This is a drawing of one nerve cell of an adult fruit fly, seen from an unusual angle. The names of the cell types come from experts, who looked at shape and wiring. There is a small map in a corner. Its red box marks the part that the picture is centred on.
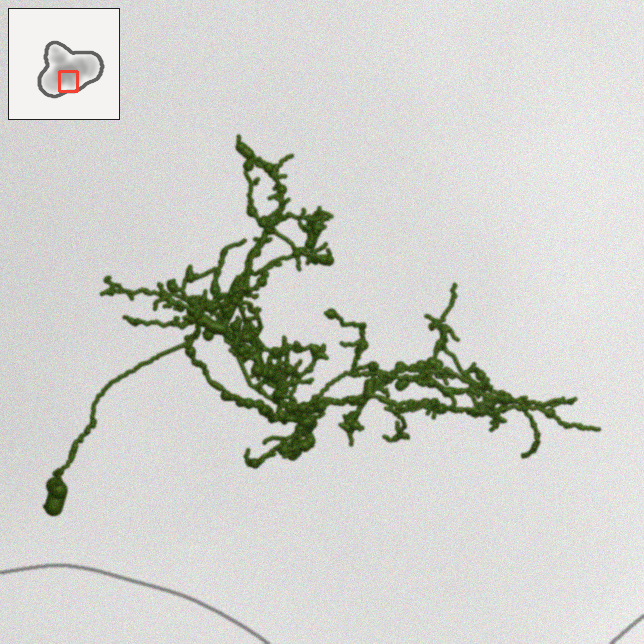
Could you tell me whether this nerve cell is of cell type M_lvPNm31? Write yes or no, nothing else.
no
